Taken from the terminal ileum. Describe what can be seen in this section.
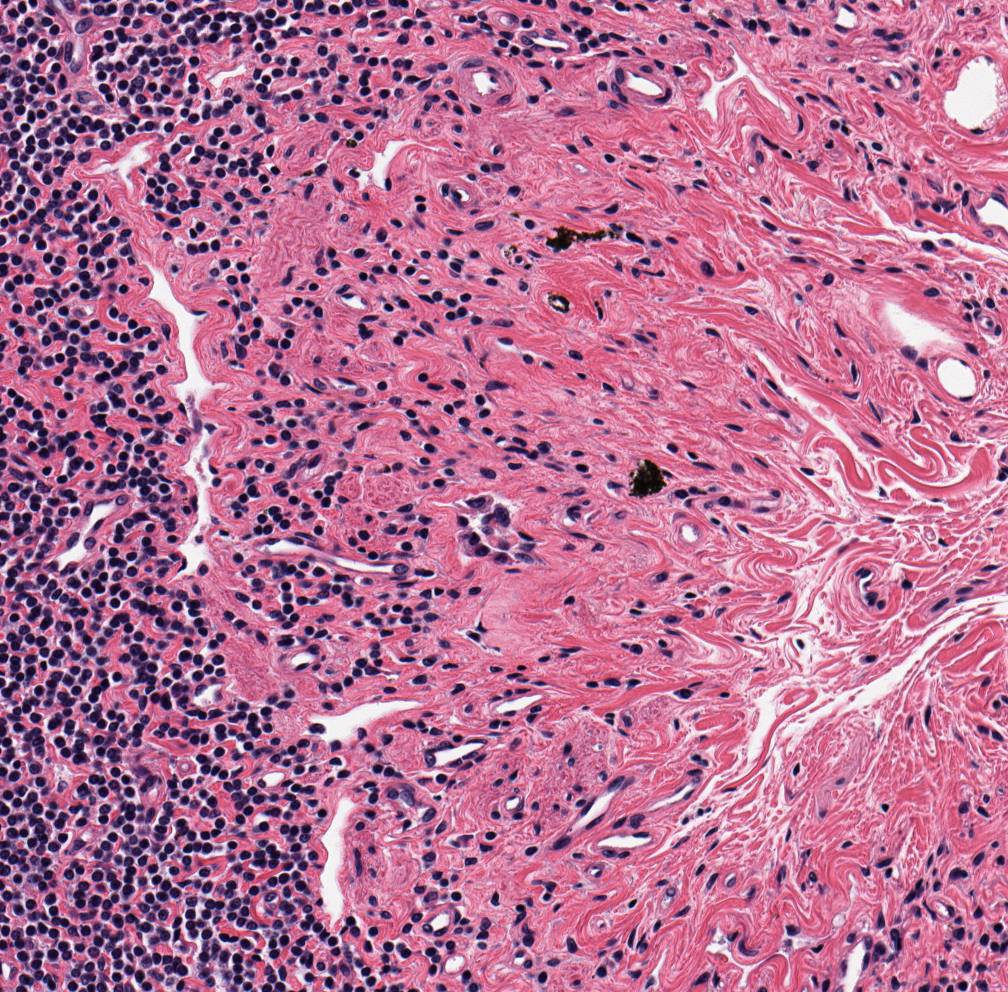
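Look first at the left: a dense sheet of small round lymphocytes with small, round, darkly staining nuclei and scant cytoplasm. Then turn to the centre and right, which hold fibrous stroma; on the right it forms wavy pink collagen bundles, spindle-shaped nuclei scattered between them. Notice the lymphocytes spreading into that collagen, leaving the border ill-defined.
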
